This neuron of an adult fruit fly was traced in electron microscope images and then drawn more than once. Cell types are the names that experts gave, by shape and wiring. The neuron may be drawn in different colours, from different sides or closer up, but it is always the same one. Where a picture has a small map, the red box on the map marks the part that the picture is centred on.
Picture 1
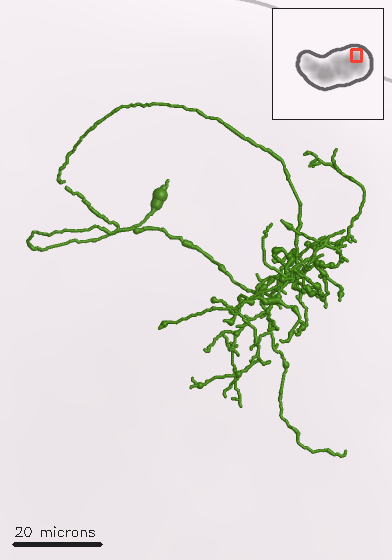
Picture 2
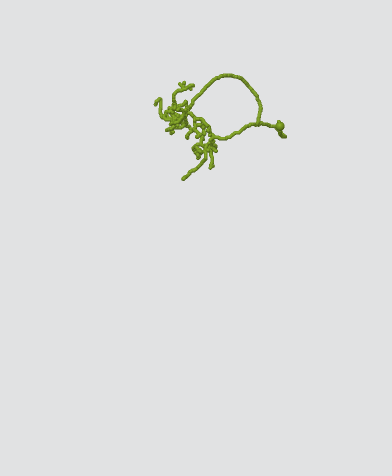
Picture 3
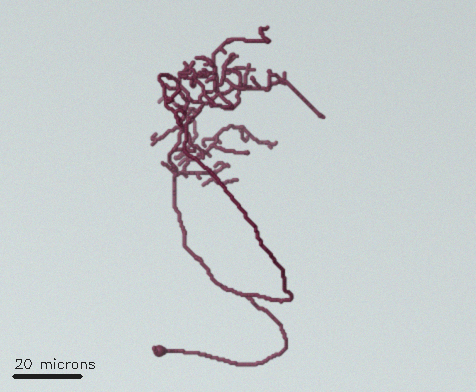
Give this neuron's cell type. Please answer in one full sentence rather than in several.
This neuron is included in the cell type CB1899.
